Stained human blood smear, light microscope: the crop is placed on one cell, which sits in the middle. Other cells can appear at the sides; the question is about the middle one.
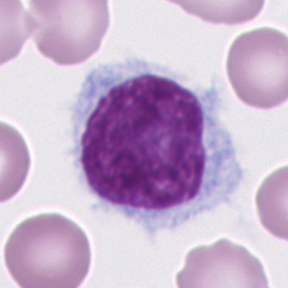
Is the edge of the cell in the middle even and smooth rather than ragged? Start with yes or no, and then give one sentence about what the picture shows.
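No. The cell's outline is irregular and fuzzy rather than smooth.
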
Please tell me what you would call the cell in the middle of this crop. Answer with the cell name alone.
hairy cell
